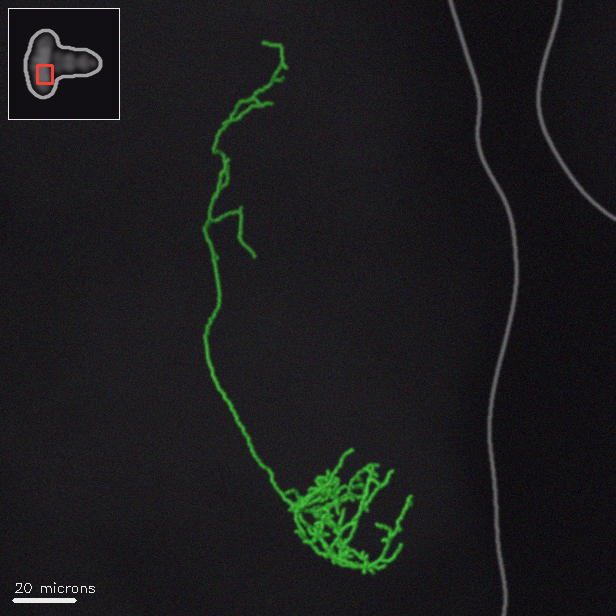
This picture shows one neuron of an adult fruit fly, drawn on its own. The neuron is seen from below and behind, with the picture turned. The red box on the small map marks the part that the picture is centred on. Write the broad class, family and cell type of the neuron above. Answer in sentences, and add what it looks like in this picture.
This is a central-brain intrinsic neuron. Its family is hemilineage LHl2_dorsal. The cell type is LHAD1b4. By the scale bar it is about 180 microns tall in this view. The picture shows dozens of branch ends.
